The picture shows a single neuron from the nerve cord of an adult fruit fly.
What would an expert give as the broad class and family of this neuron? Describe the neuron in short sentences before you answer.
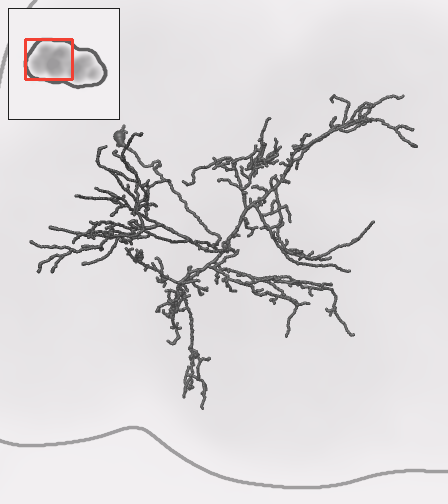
Dozens of branch ends can be seen. As drawn here it is about as wide as it is tall. Its broad class is ascending neuron. Its family is hemilineage 08B.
